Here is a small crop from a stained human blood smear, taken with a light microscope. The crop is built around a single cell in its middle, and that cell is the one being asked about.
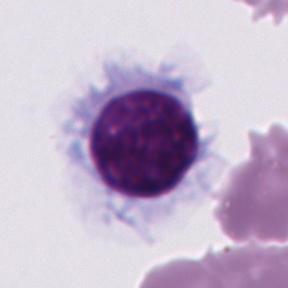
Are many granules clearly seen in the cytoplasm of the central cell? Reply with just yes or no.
No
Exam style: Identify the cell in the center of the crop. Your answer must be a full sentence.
As for the cell in the middle, it is a hairy cell.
